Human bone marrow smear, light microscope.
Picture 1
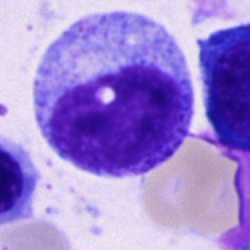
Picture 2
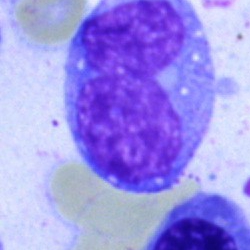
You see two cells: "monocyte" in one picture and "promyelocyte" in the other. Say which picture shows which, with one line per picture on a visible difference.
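Picture 1 is a promyelocyte. Fine reddish-purple granules are scattered through the cytoplasm.
Picture 2 is a monocyte. No granules are seen in the cytoplasm.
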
